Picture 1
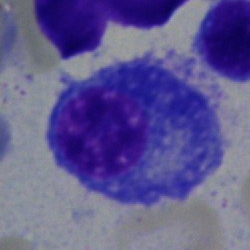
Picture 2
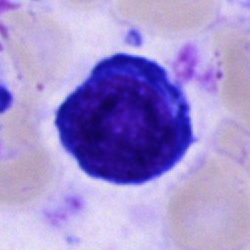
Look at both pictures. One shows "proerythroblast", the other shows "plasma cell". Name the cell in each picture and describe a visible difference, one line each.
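Picture 1: plasma cell. The cytoplasm is plentiful and stains blue.
Picture 2: proerythroblast. The nucleus fills almost the whole cell.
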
